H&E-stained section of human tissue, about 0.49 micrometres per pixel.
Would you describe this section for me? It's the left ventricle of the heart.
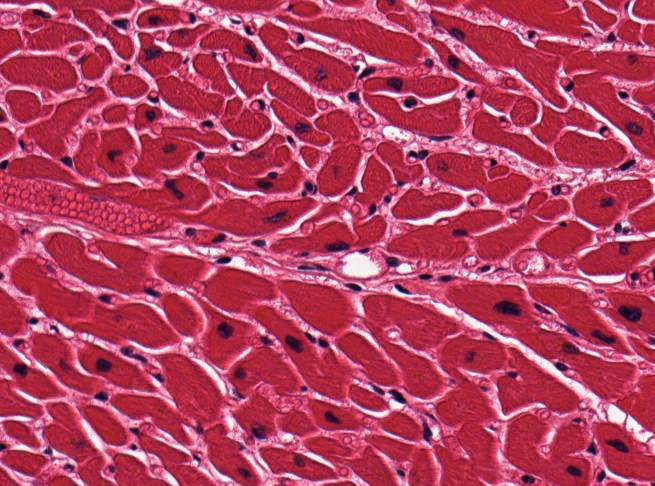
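Fibre cytoplasm: it stains a deep, even eosinophilic red. In the narrow spaces between the fibres sit small, dark, elongated nuclei of interstitial cells. Entering from the left edge just above the middle is a vessel packed with red blood cells, running as a band. Checked for fat cells, the field has none anywhere.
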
